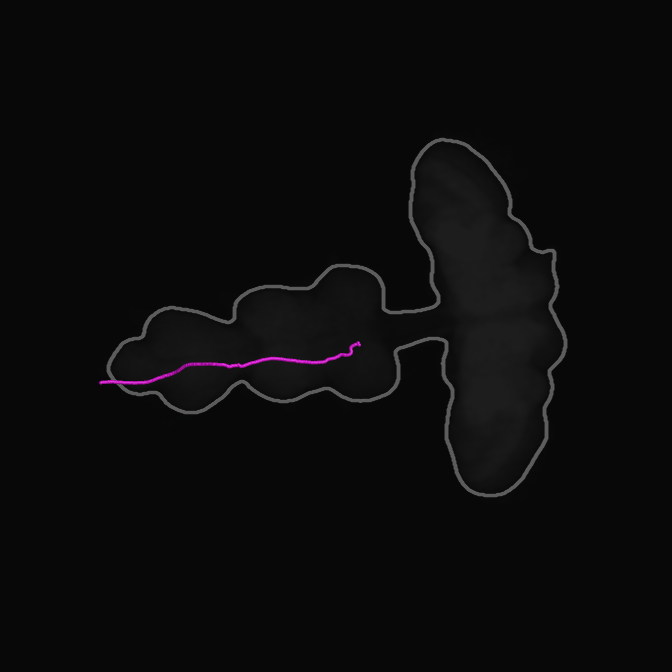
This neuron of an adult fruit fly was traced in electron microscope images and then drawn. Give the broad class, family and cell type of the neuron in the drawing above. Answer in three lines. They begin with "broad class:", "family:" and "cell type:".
broad class: sensory neuron entering the nerve cord
family: class mechanosensory proprioceptive
cell type: SNpp01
